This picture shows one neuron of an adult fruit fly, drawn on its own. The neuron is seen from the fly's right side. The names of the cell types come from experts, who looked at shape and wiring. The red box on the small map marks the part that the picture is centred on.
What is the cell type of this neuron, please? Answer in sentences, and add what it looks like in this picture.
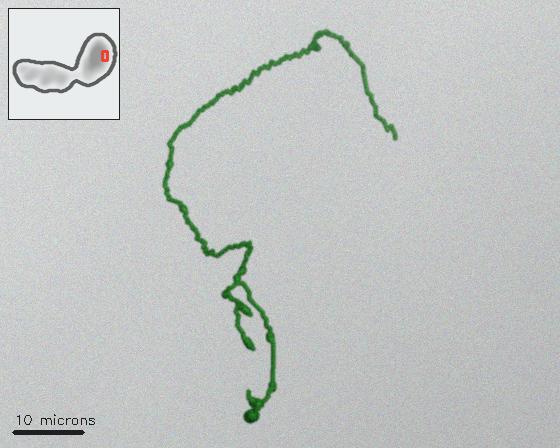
It is of cell type ORN_DL1. Its broad class is sensory neuron entering the brain. No cell body is drawn. From top to bottom in the picture it spans about 55 microns. There are a dozen or fewer branch ends.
